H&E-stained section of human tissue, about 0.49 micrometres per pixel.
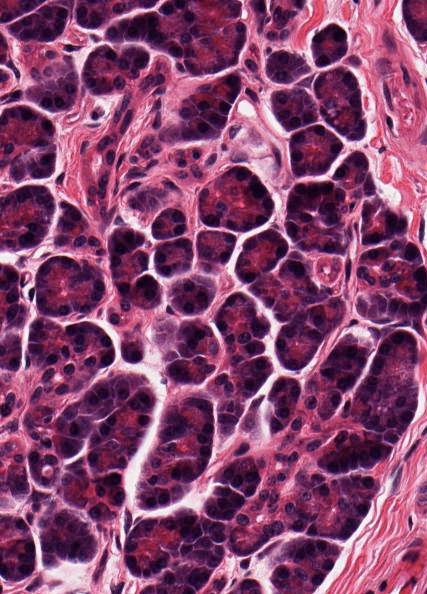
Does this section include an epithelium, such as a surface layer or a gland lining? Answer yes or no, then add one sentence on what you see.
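Yes. The acinar cell nuclei are round, dark and lie toward the outer edge of each acinus.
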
